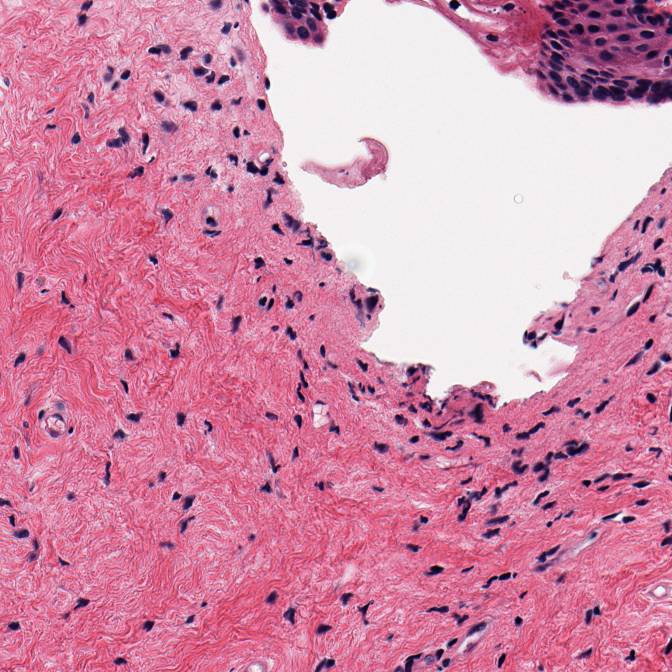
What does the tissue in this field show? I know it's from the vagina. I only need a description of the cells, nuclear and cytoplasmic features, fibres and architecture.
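At the top right corner there's a strip of crowded epithelial cells with dark purple nuclei. The stromal collagen is wavy and runs in varied directions, with small dark spindle-shaped or oval nuclei scattered singly among the fibres. Those nuclei crowd more thickly along the stromal edge bordering the empty space than in the deeper stroma.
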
